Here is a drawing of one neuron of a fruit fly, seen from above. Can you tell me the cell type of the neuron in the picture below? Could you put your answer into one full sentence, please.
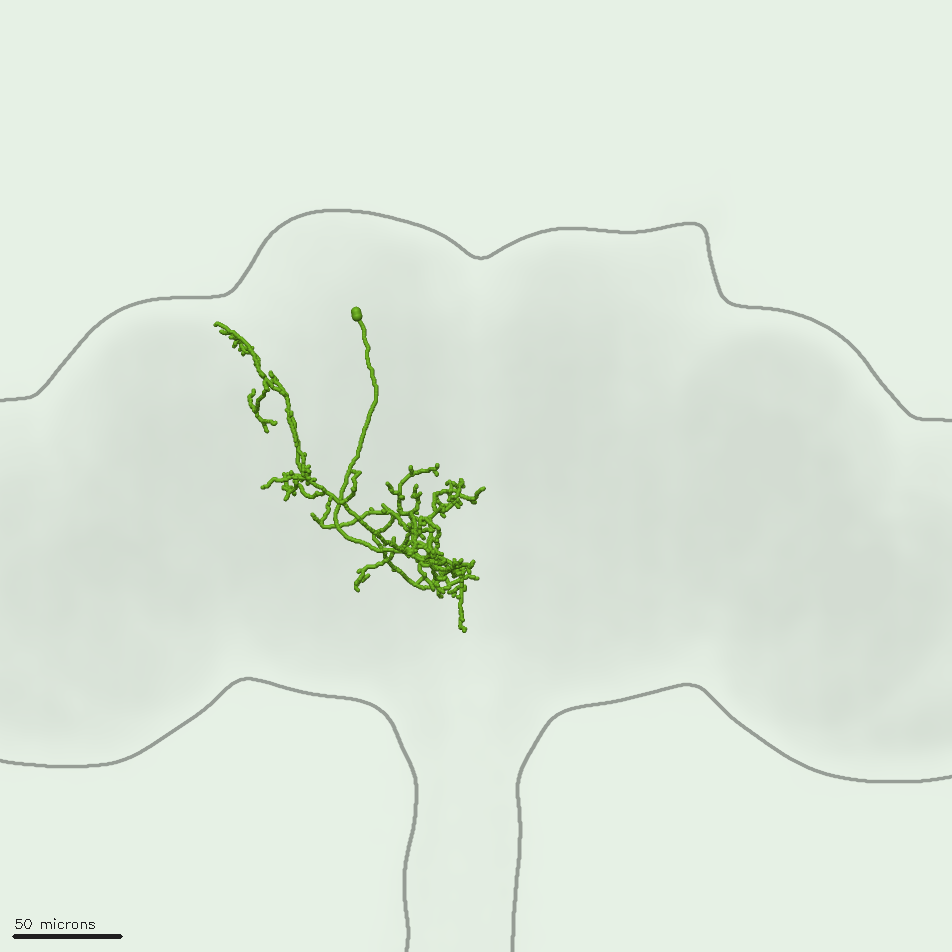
The cell type this neuron represents is AVLP461.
